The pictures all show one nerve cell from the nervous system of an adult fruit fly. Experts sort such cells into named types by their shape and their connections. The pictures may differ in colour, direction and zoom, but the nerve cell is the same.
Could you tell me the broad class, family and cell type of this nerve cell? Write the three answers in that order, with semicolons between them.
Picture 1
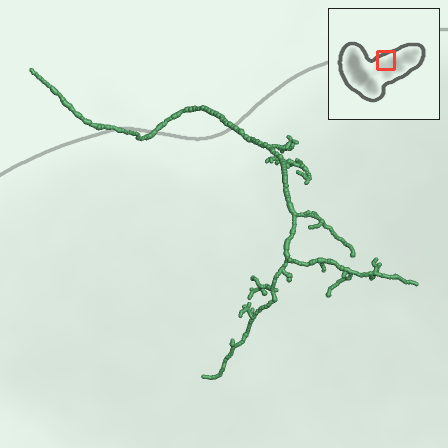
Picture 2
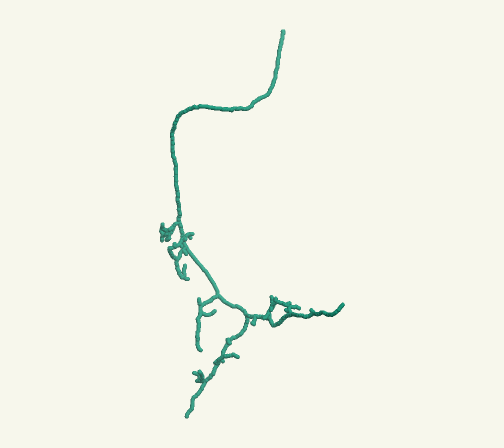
sensory neuron entering the nerve cord; class mechanosensory tactile; SNta06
